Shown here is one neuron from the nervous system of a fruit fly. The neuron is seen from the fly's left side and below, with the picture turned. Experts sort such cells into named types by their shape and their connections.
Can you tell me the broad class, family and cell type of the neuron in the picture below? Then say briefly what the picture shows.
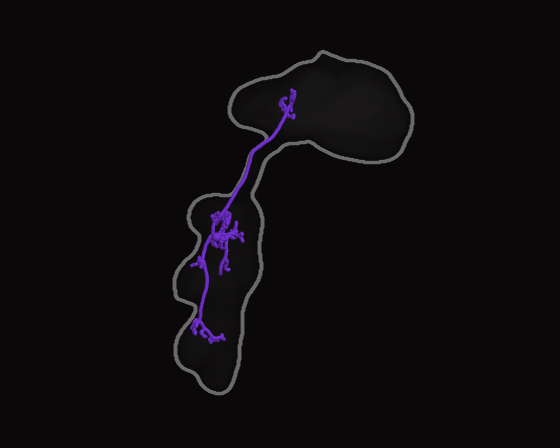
Its broad class is ascending neuron. Its family is hemilineage 05B. It is of cell type AN05B071. The cell body is in the middle of the picture. As drawn here it is taller than it is wide.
